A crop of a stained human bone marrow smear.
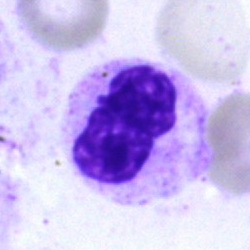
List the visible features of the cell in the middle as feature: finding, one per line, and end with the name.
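Nucleus: indented on both sides, two joined lobes running upper right to lower left
Chromatin: dark purple, coarsely clumped, a few paler patches
Nucleoli: none visible
Cytoplasm: moderate pale lilac-pink rim, widest on the right and lower side
Name: band neutrophil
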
